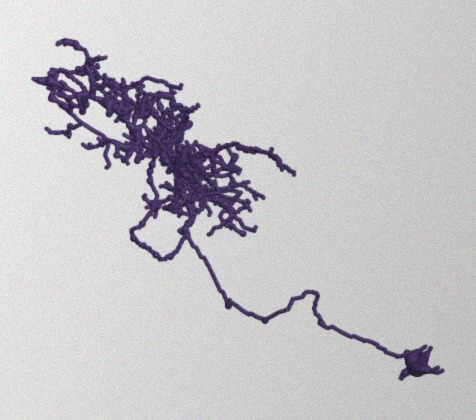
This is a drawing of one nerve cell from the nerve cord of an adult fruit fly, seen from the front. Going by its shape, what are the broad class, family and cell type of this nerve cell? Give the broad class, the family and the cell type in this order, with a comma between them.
nerve-cord intrinsic neuron, hemilineage 13B, IN13B019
